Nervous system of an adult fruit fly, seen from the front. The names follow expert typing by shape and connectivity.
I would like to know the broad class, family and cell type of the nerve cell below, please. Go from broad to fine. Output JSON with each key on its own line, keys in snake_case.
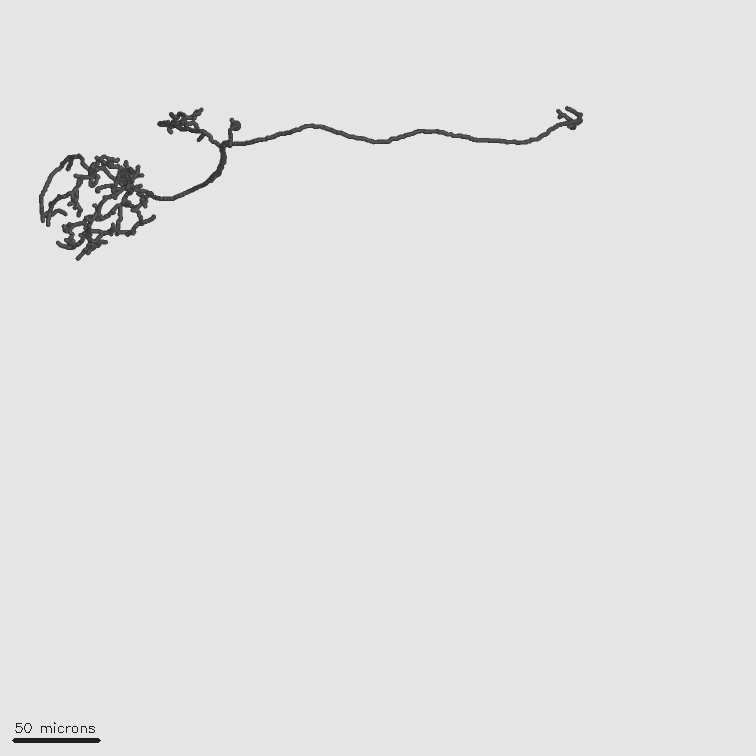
{
 "broad_class": "central-brain intrinsic neuron",
 "family": "hemilineage LHd1",
 "cell_type": "LHAD3a1"
}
